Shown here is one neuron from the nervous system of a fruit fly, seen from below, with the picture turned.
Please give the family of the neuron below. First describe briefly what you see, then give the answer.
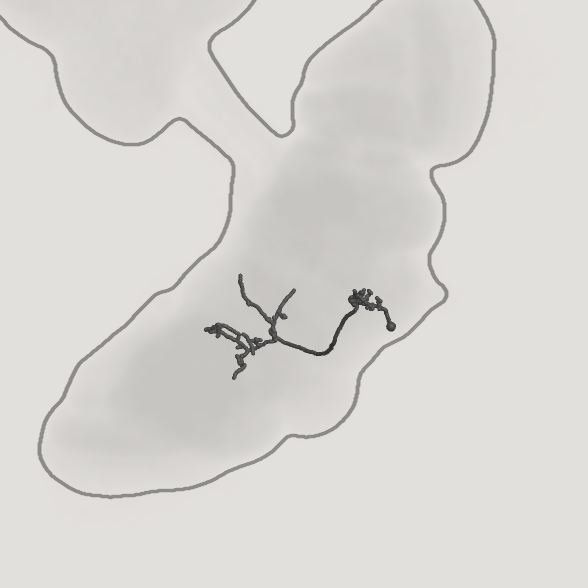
In this view it is wider than it is tall. It is a central-brain intrinsic neuron. The family is hemilineage FLAa3.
